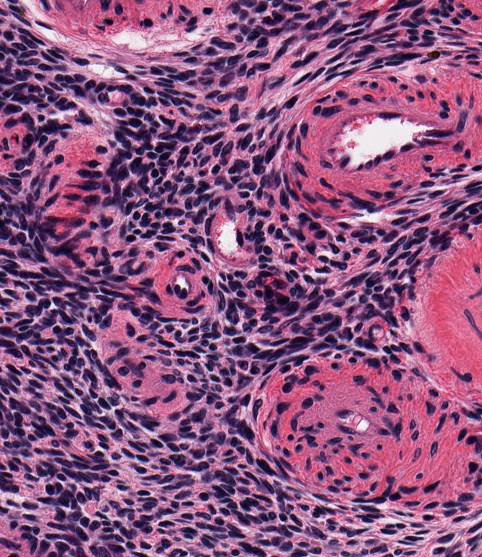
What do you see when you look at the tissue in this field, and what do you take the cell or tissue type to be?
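A dense sheet of closely packed spindle to oval cells fills the field between rounded vascular structures; nuclei dark, elongated to oval, cytoplasm scant. Several thick-walled vessels, the largest along the right and upper right edges, have broad pink walls with scattered elongated nuclei. That's ovary.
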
